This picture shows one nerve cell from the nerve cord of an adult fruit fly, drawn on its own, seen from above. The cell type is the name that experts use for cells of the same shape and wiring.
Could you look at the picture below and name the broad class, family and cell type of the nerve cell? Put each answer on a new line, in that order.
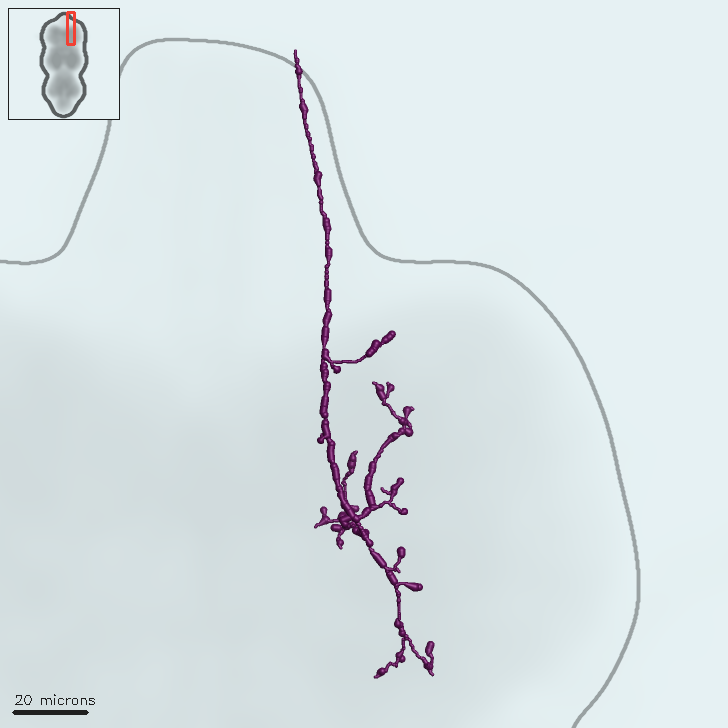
descending neuron
DNge
DNge146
